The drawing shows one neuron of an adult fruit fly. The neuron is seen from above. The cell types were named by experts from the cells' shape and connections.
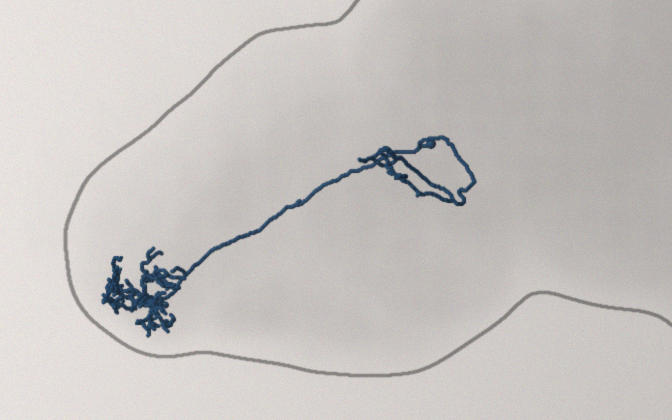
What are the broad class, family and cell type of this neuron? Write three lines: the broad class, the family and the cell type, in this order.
optic-lobe intrinsic neuron
MeLo
MeLo3a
